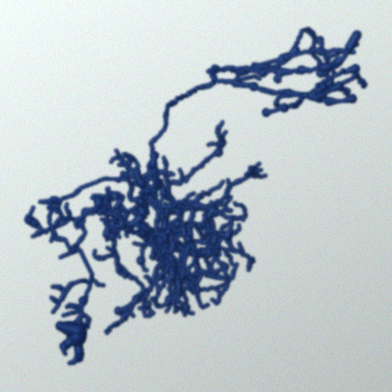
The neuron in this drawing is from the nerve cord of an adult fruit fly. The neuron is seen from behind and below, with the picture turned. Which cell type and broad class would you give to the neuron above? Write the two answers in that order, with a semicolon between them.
INXXX405; nerve-cord intrinsic neuron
